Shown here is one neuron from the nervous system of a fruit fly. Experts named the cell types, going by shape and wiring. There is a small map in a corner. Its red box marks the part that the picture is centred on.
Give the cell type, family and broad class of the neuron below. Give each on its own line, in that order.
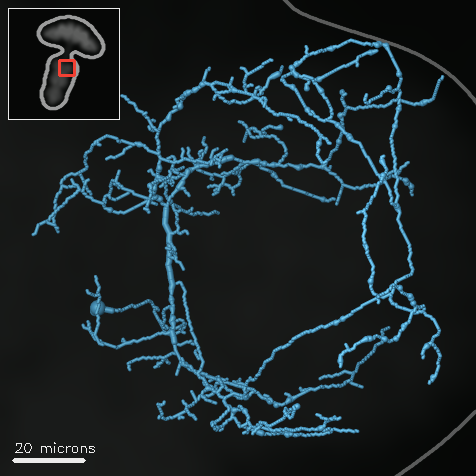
IN04B066
hemilineage 04B
nerve-cord intrinsic neuron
